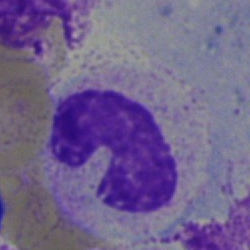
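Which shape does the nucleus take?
A thick curved band, bent like a C or a horseshoe, with its notch opening toward the lower left.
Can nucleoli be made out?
No, none can be seen in the nucleus.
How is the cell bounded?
By a round, smooth, faintly drawn outline.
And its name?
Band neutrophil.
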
